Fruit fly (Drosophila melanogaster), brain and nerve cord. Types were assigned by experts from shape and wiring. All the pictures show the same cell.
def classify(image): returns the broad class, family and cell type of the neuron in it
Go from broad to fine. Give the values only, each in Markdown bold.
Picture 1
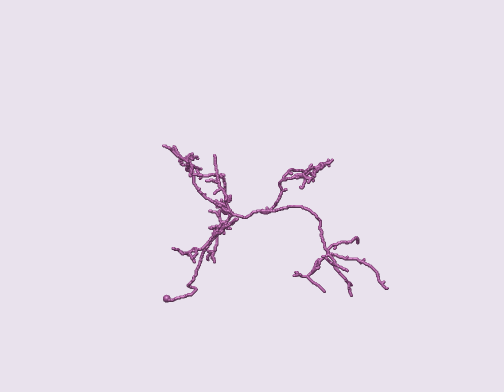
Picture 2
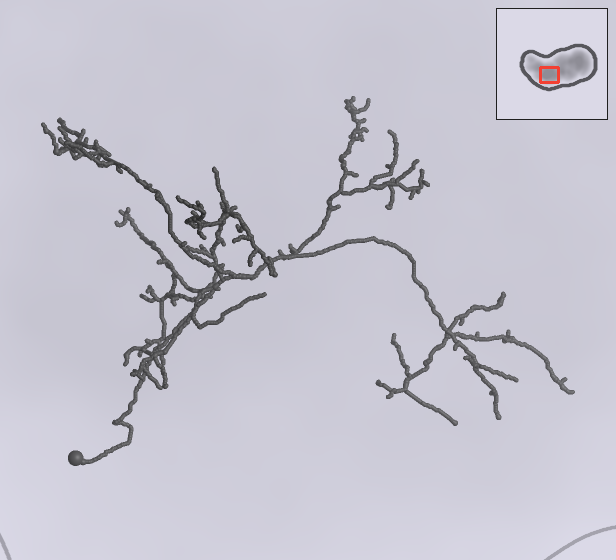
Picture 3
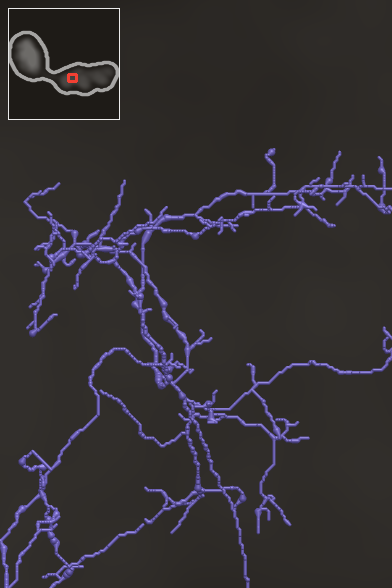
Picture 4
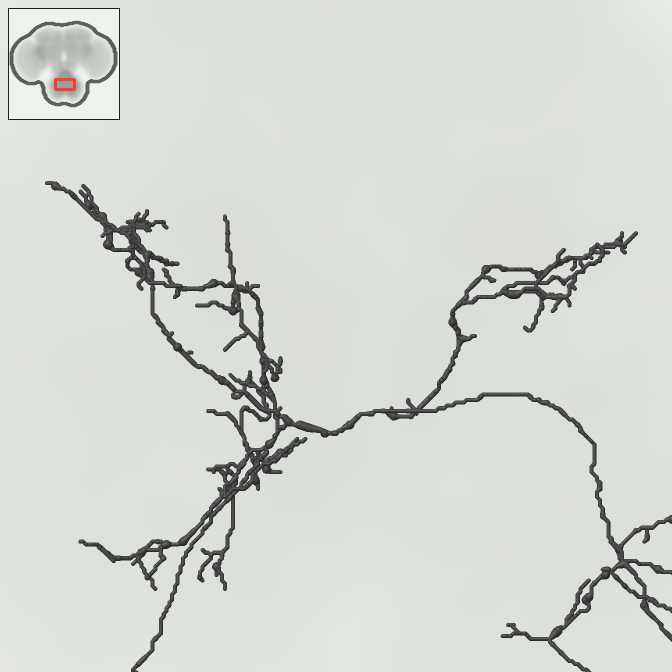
**nerve-cord intrinsic neuron**, **hemilineage 12B**, **IN12B086**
